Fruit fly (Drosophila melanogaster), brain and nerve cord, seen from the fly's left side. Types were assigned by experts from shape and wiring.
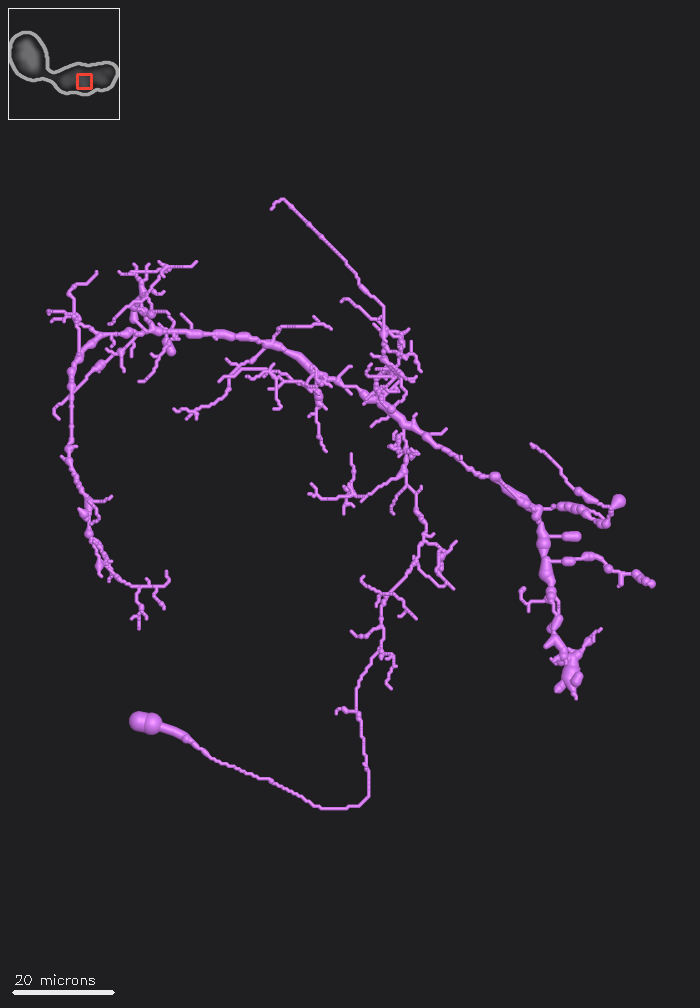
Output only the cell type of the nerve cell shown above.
IN13A034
